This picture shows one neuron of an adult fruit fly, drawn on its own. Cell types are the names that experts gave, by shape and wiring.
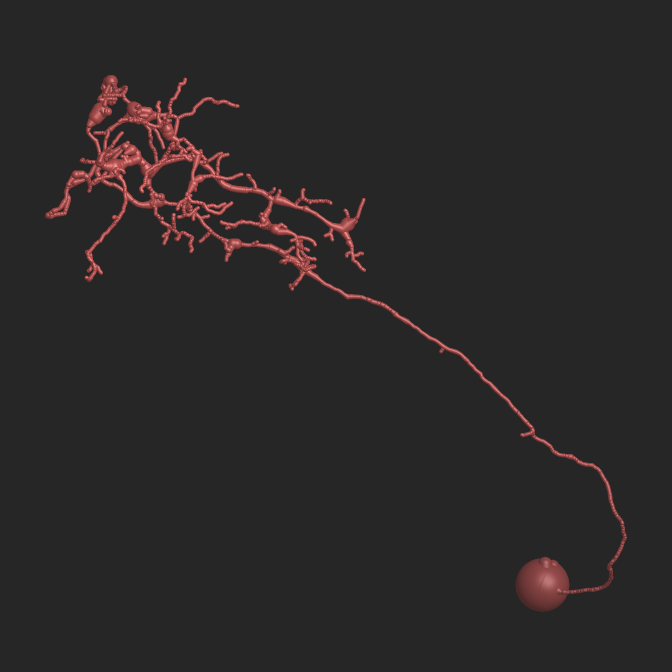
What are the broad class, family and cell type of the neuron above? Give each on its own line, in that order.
optic-lobe intrinsic neuron
Dm
Dm2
